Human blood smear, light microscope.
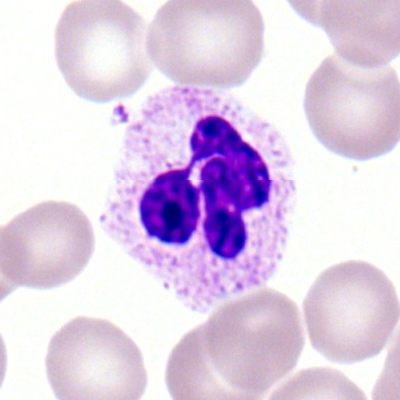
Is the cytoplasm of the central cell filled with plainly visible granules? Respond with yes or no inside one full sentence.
Yes, what is seen in its cytoplasm is many granules.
